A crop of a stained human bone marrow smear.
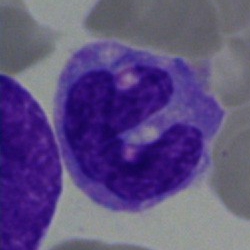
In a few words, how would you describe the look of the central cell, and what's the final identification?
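Looking at the nucleus, it's bent into a C shape, and the inner notch opens toward the right. I don't see any nucleoli in it. Inside the bend lie small pale whitish spots. The outline of the cell is irregular, with an angular bulge on the right. This is a monocyte.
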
